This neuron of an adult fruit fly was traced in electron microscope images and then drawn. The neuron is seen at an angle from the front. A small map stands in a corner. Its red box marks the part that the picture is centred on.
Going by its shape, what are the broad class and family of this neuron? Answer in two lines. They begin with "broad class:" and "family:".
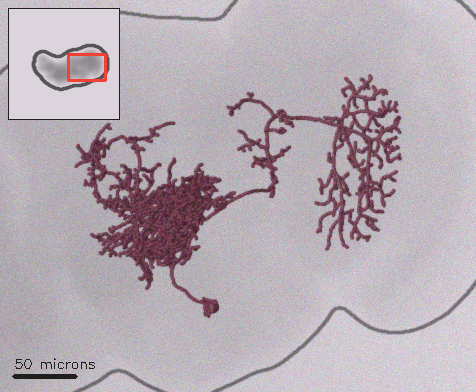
broad class: visual centrifugal neuron
family: LoVC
